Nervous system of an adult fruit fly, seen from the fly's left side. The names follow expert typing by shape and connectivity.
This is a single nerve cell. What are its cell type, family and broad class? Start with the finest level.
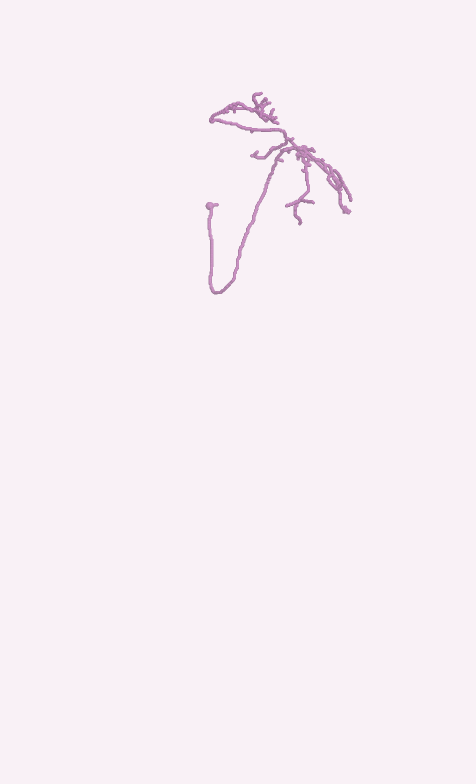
LHAV5a2_a1; hemilineage VPNl&d1_dorsal; central-brain intrinsic neuron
